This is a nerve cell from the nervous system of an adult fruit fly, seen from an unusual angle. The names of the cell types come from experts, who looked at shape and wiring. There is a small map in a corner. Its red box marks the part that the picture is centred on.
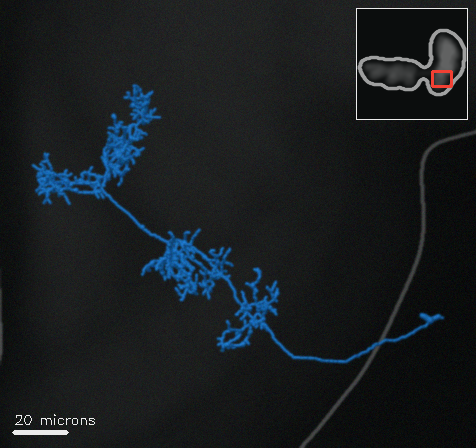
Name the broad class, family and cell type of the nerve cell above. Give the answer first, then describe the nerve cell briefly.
This is an optic-lobe intrinsic neuron. Its family is TmY. Its cell type is TmY15. The cell body is at the lower right of the picture. By the scale bar it is about 160 microns wide in this view. The picture shows dozens of branch ends.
